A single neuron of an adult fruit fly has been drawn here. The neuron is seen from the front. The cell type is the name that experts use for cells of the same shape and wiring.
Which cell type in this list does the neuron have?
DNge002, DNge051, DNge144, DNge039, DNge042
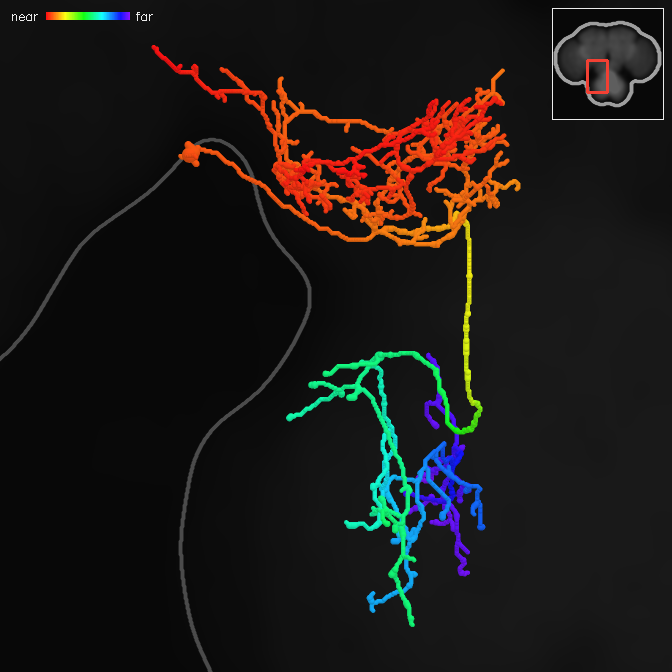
DNge144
